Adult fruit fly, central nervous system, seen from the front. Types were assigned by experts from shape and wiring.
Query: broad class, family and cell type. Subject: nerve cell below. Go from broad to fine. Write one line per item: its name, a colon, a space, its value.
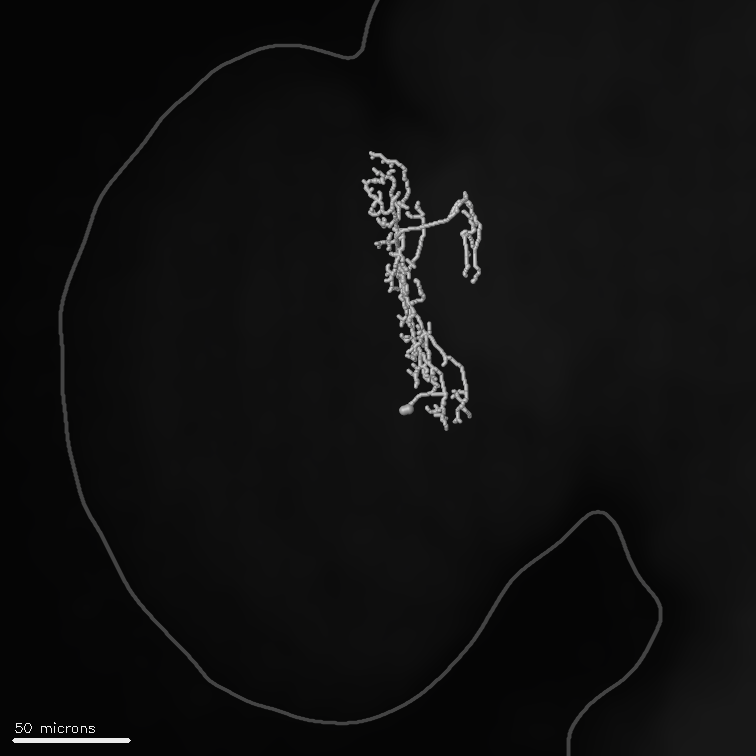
broad class: optic-lobe intrinsic neuron
family: Tlp
cell type: Tlp14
